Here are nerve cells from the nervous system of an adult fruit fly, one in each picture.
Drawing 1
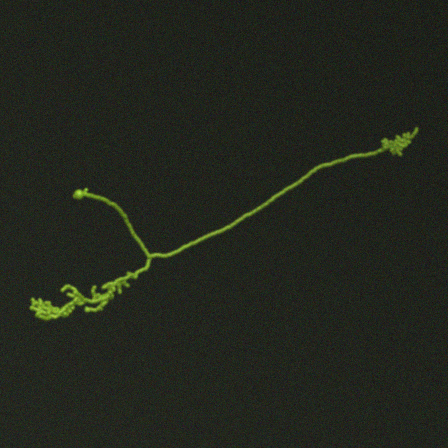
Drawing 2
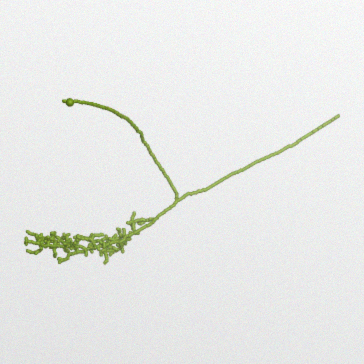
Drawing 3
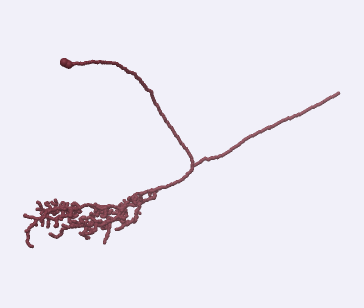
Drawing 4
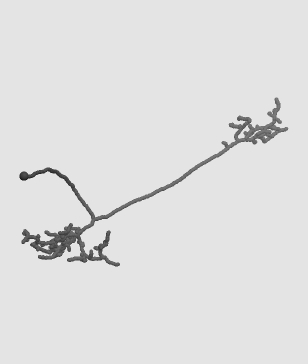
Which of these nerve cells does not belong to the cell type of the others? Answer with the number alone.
4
